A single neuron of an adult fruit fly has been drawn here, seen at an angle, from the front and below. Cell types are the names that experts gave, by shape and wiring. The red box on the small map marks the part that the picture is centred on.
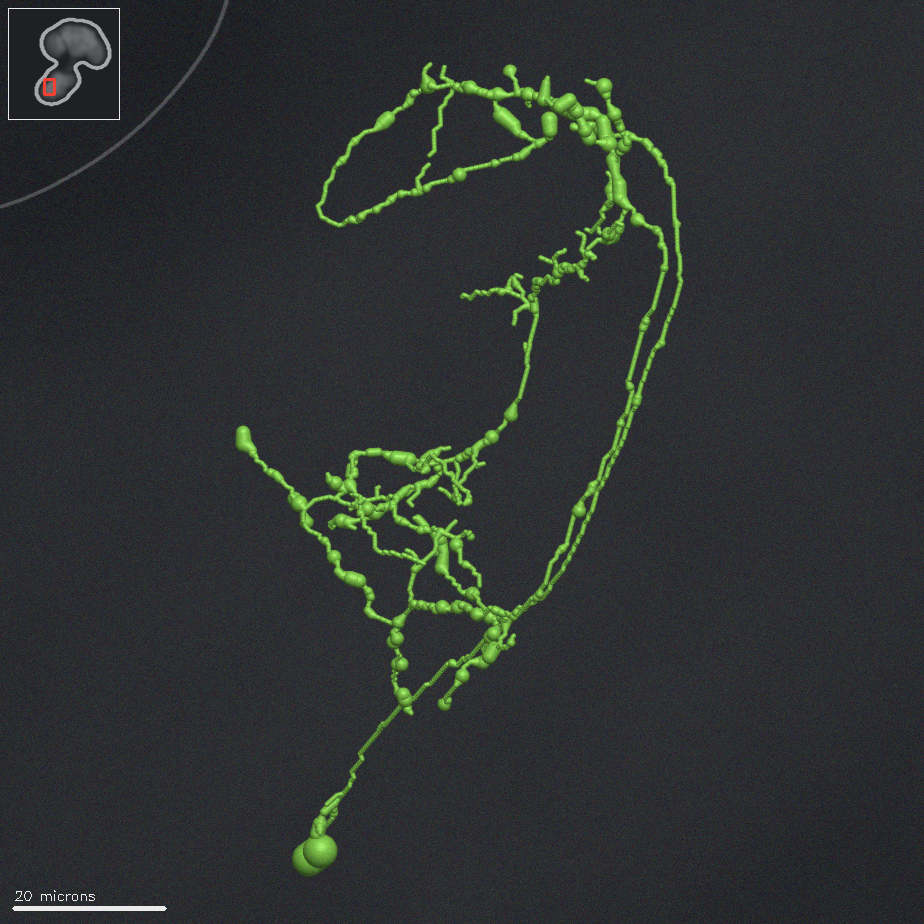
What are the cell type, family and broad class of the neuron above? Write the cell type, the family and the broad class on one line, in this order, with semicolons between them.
IN02A054; hemilineage 02A; nerve-cord intrinsic neuron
